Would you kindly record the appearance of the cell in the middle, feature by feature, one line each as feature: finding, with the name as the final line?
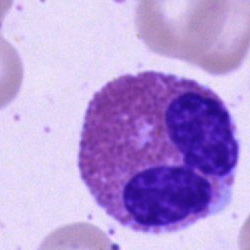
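Outline: round
Chromatin: dark and clumped
Cytoplasm: filled with granules throughout
Name: eosinophil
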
